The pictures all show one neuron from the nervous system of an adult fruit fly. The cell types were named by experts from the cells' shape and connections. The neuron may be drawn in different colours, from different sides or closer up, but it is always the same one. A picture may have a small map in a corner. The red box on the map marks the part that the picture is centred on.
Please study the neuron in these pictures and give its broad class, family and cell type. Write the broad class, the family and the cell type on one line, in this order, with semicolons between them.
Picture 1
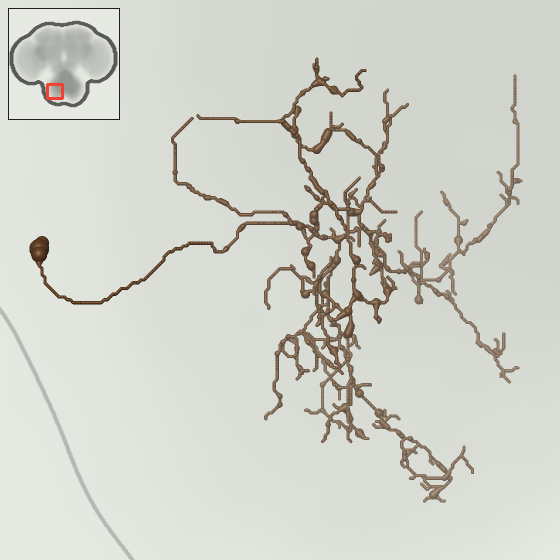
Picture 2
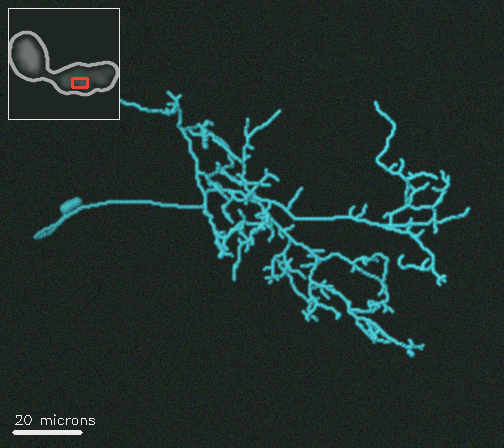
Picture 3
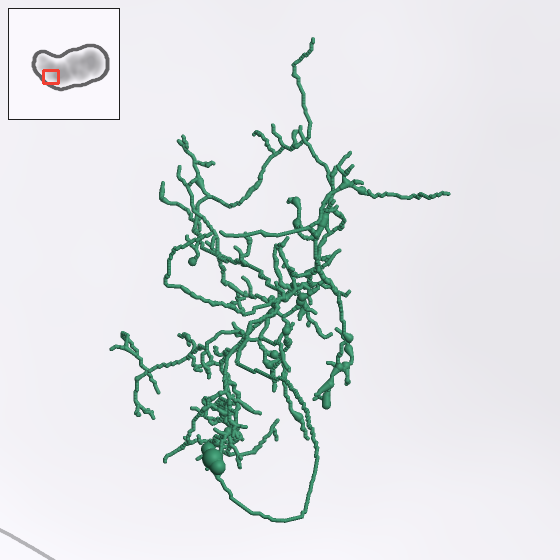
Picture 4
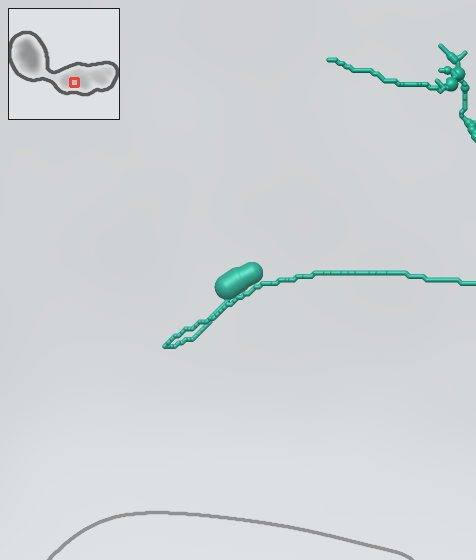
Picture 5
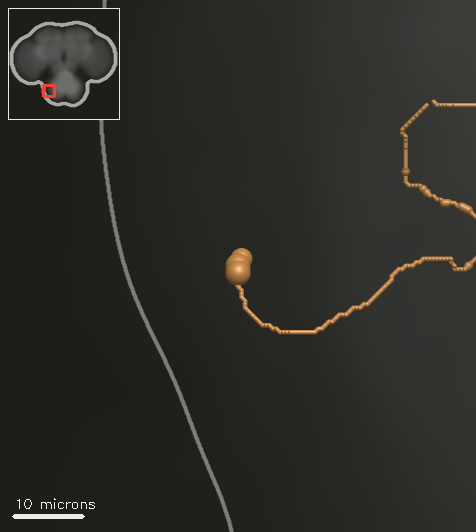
nerve-cord intrinsic neuron; hemilineage 16B; IN16B125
